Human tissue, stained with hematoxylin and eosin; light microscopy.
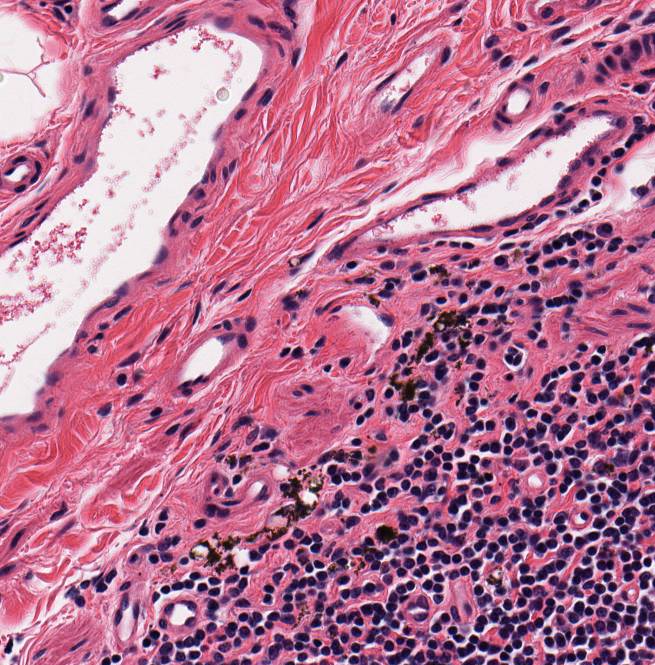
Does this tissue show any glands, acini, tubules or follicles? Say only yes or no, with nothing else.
No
